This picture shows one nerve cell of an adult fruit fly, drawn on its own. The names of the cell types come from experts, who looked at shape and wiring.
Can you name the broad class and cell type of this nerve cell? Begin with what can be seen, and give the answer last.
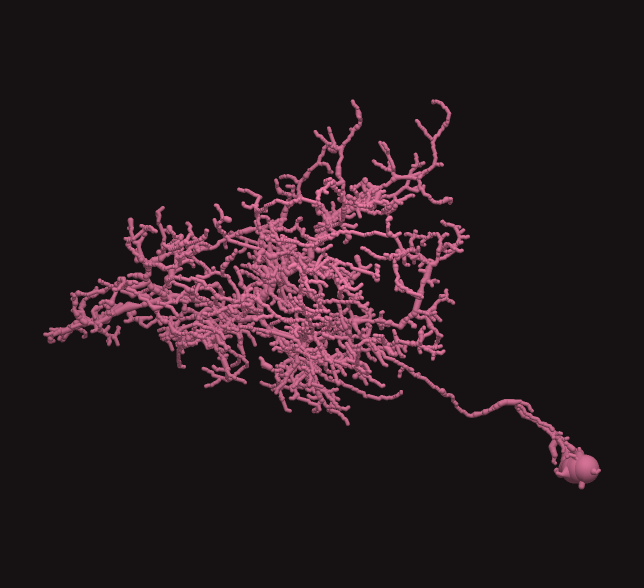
Its cell body lies at the lower right of the picture. More than a hundred branch ends can be seen. This is a nerve-cord intrinsic neuron. The cell type is INXXX471.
